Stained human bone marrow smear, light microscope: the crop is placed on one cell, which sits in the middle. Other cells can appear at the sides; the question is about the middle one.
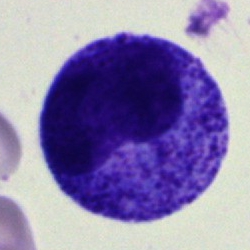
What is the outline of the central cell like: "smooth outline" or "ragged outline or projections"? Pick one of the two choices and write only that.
Smooth outline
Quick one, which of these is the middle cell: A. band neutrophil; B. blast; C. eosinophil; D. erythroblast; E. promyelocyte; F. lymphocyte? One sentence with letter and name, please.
The middle of the crop holds a promyelocyte, which points to option E.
